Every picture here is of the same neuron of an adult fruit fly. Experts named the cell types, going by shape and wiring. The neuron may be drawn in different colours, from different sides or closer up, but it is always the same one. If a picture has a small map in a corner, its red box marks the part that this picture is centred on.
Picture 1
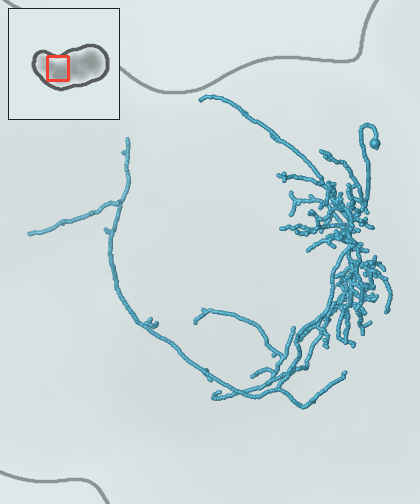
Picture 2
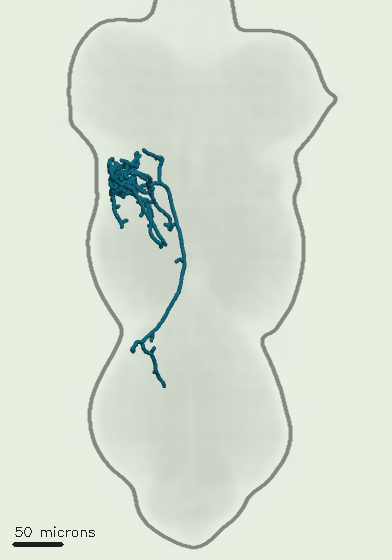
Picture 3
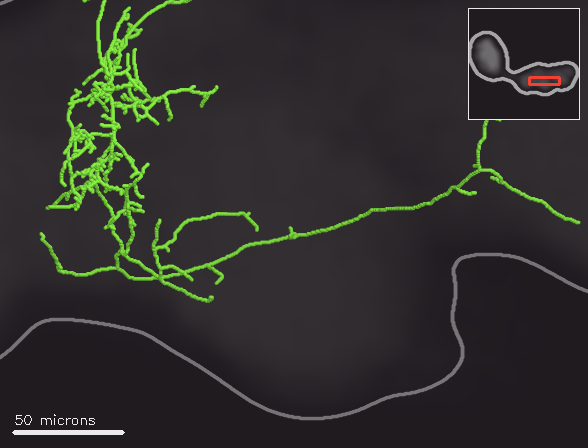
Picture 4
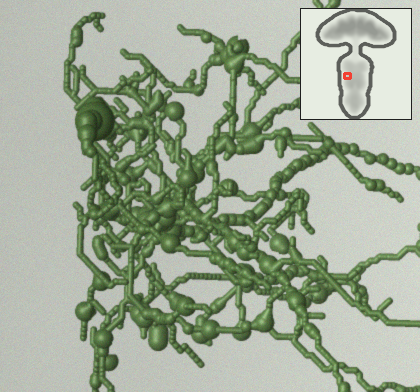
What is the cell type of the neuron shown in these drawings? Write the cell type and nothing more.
IN17A093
